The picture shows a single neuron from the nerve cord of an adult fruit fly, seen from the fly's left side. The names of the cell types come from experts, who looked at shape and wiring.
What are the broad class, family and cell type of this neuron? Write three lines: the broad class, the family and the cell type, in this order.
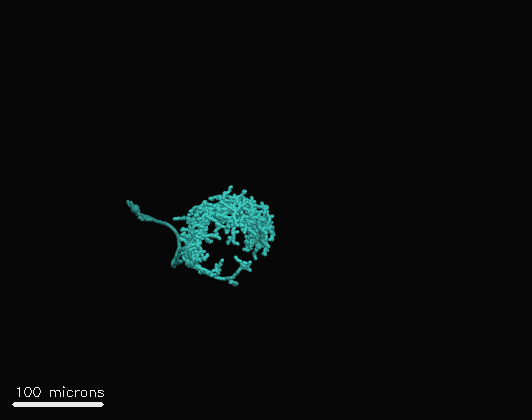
nerve-cord intrinsic neuron
hemilineage 01A
IN01A015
